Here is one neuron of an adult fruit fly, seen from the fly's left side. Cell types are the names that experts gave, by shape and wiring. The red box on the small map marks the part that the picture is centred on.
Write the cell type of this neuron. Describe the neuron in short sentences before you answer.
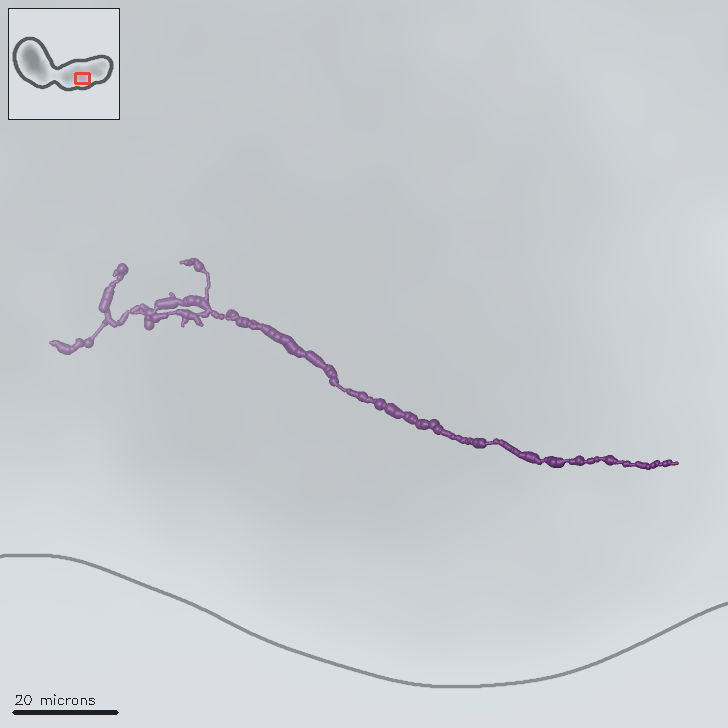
No cell body is drawn. From left to right in the picture it spans about 120 microns. This is a sensory neuron entering the nerve cord. It is of cell type SNpp58.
